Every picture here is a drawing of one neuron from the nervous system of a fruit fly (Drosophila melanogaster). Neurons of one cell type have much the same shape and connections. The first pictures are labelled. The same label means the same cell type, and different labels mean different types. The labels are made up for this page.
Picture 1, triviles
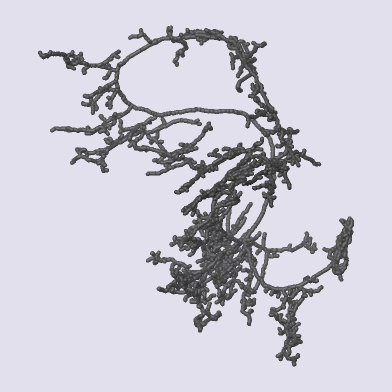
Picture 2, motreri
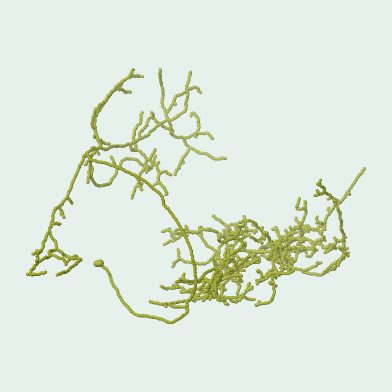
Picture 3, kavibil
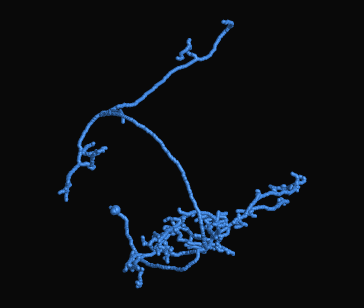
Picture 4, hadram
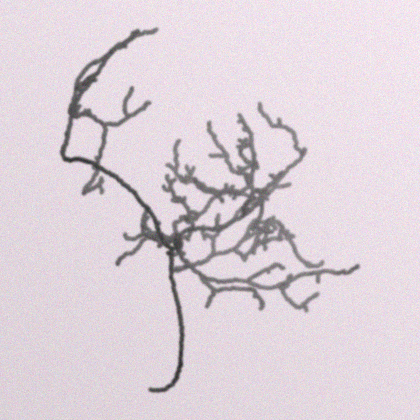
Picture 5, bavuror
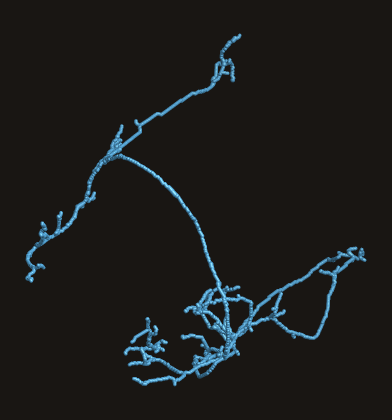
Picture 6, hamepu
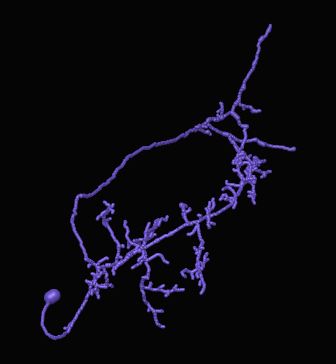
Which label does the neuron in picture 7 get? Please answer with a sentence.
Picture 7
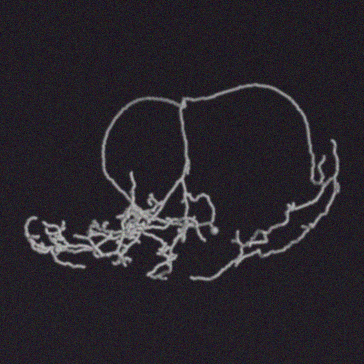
It belongs to hadram.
